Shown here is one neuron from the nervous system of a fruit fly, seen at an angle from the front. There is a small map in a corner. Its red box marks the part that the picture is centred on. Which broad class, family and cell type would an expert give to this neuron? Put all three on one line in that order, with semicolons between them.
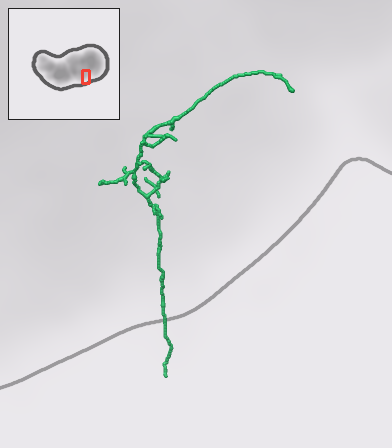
sensory neuron entering the brain; class gustatory; LB4b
